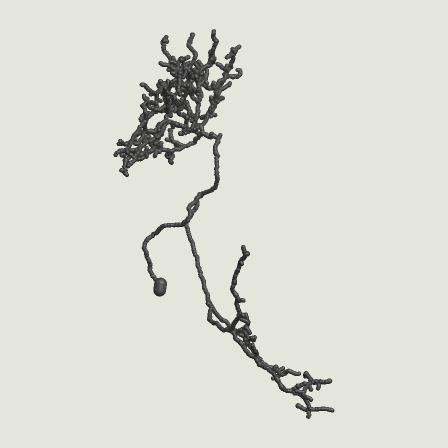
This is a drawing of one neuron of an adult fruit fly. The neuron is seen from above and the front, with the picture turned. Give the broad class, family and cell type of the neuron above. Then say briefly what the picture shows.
This is a visual projection neuron. Its family is hemilineage VPNp&v1_ventral. It is of cell type LC37. The picture shows dozens of branch ends. As drawn here it is taller than it is wide.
